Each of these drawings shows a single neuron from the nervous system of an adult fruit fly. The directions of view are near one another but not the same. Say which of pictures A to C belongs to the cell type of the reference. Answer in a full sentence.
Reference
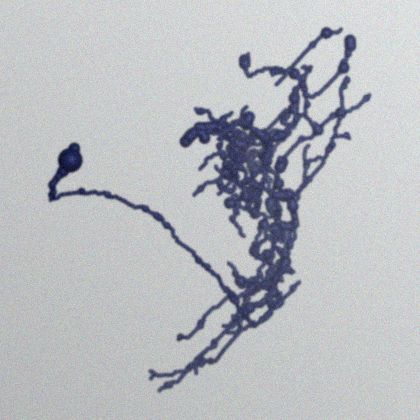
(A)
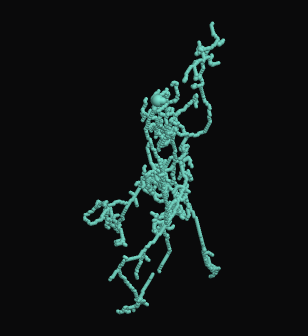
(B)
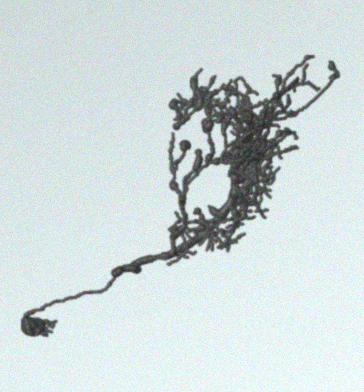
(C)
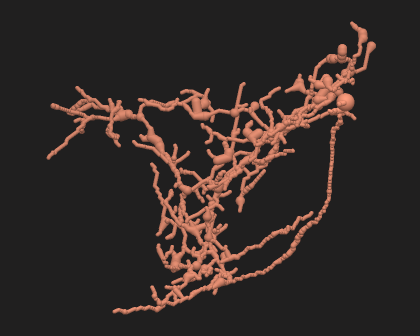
The neuron in picture C is of the same cell type.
